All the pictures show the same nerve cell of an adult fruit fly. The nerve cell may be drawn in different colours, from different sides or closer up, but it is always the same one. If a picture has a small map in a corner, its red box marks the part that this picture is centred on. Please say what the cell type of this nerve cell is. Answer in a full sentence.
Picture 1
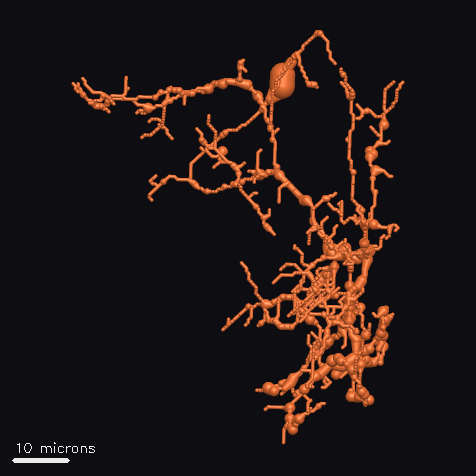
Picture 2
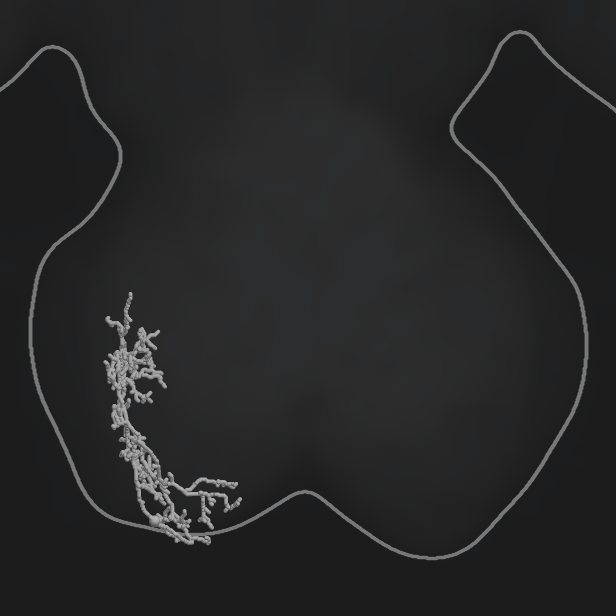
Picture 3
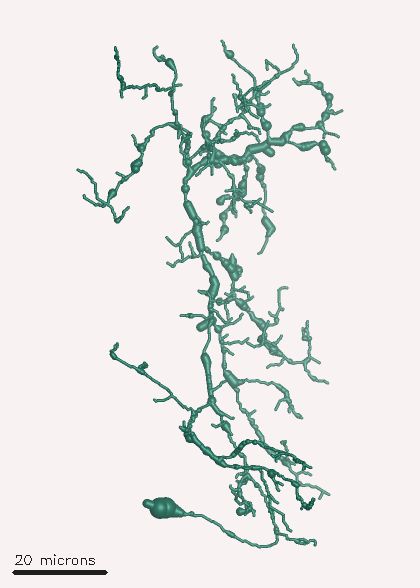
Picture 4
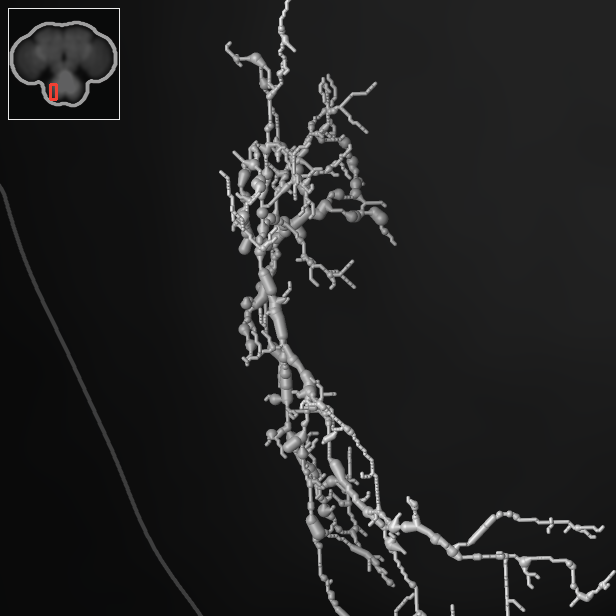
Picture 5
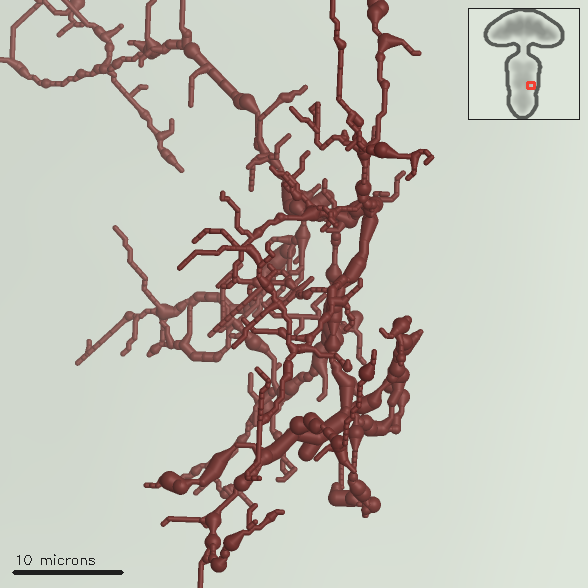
The cell type is IN13A057.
